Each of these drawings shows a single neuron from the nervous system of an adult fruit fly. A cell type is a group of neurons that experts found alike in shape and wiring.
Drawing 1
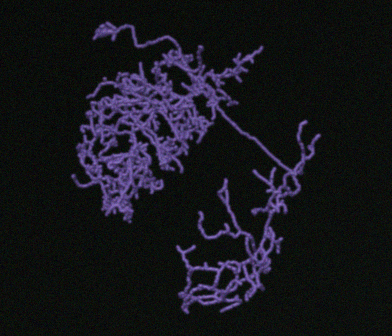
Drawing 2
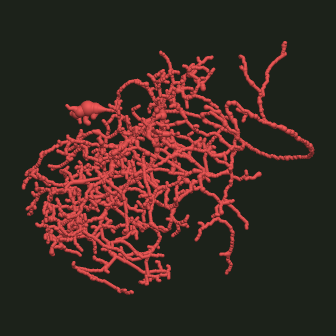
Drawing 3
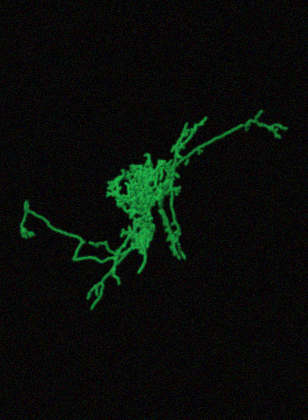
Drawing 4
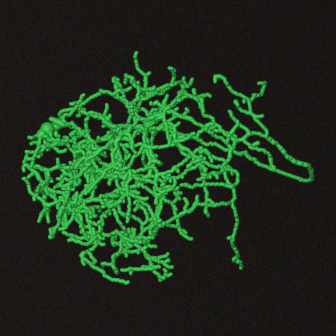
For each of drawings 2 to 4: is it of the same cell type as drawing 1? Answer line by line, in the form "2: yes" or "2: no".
2: yes
3: no
4: yes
